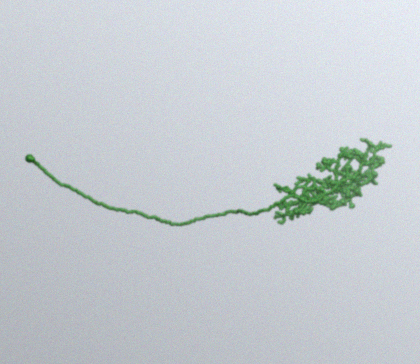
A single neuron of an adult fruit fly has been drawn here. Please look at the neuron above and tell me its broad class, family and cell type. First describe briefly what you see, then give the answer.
The cell body can be seen on the left of the picture. In this view it is more than twice as wide as it is tall. Its broad class is optic-lobe intrinsic neuron. Its family is Pm. The cell type is Pm2a.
